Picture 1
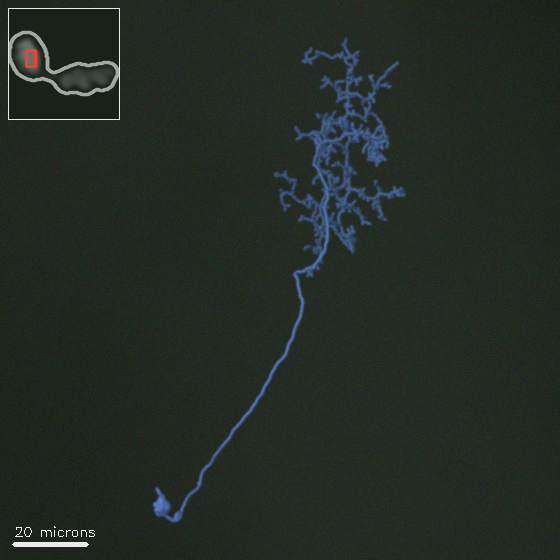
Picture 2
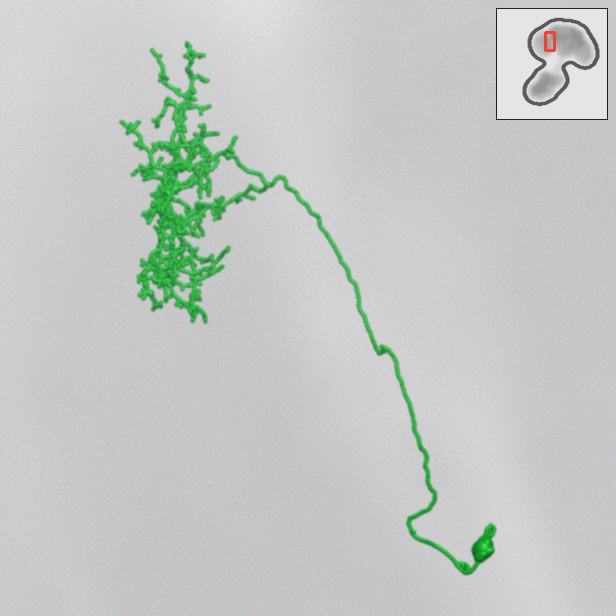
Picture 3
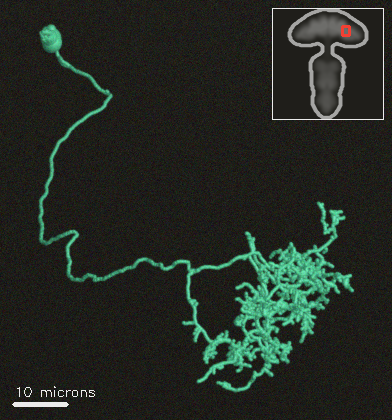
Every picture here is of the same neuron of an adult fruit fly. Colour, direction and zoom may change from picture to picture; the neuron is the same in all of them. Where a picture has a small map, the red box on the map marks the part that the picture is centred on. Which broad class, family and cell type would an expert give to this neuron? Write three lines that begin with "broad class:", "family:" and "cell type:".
broad class: optic-lobe intrinsic neuron
family: Li
cell type: Li34a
